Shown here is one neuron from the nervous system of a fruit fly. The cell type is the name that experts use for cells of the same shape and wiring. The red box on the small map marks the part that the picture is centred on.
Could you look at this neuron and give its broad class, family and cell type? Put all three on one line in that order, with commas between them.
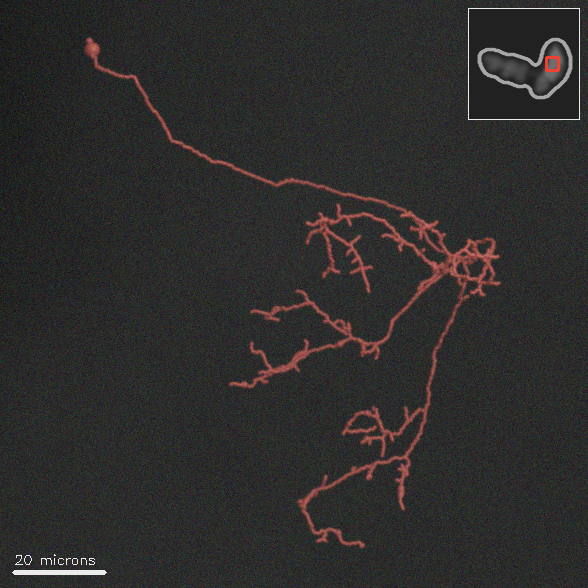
central-brain intrinsic neuron, hemilineage DM6_dorso_medial, FB4Z_a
